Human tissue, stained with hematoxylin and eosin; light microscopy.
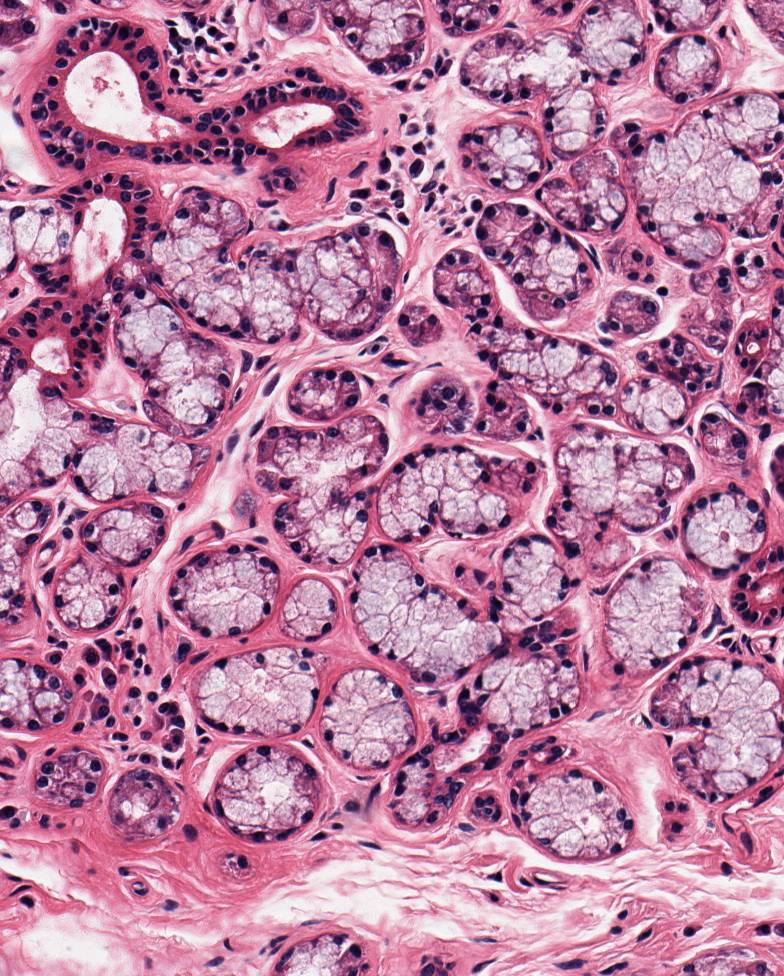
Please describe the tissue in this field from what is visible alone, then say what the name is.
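Most acini are mucous cells: pale, bubbly grey-lilac cytoplasm, dark nuclei flattened against the base. Fewer acini, and caps on some, are serous cells, with denser pink granular cytoplasm and round nuclei. At upper left, ducts of cuboidal to columnar pink cells hold pale pink secretion in open lumens. In the stroma near these ducts lie a few small lymphocytes with dark round nuclei. This is minor salivary gland.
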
